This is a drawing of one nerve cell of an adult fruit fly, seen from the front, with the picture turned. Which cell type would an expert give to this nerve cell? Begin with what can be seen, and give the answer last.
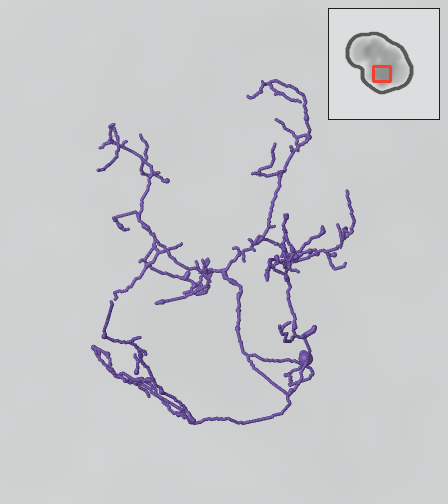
The picture shows dozens of branch ends. As drawn here it is taller than it is wide. It is a nerve-cord intrinsic neuron. The cell type is IN01B027_b.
